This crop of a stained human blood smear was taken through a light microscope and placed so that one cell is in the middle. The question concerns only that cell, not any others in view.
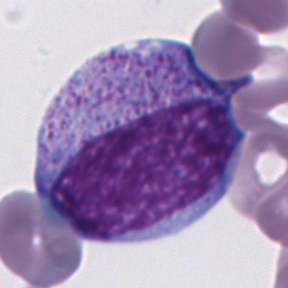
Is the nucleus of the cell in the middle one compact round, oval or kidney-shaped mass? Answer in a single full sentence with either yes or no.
Yes, the nucleus is neither lobed nor folded but one compact round, oval or kidney-shaped mass.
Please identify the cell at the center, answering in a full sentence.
The middle position in this crop is taken by a promyelocyte.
